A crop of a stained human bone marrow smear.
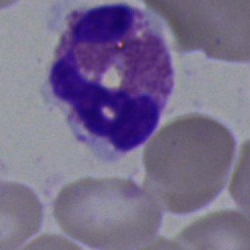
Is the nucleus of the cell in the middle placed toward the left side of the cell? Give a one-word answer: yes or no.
Yes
